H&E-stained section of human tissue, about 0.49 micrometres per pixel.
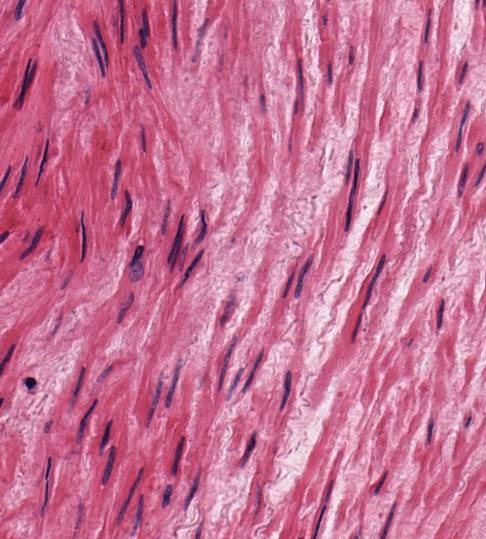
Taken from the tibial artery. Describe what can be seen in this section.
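Long spindle-shaped cells lying side by side in one direction make up the bundles. Their cytoplasm is strongly eosinophilic and bright pink; their nuclei stain dark purple and uniformly, without prominent nucleoli. Paler strands of wavy fibrillary material lie between the pink bundles.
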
